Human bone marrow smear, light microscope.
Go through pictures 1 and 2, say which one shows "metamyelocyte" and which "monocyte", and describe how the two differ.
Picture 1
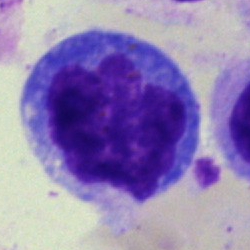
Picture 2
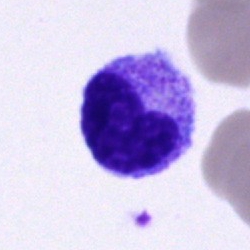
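In picture 1 you're looking at the monocyte, and in picture 2 at the metamyelocyte. Start with the monocyte's nucleus: it is lobulated, with a cleft at its top edge, and it fills most of the cell while leaving a moderate rim of cytoplasm. Now compare the cytoplasm: in the monocyte it is blue with no distinct granules, and in the metamyelocyte, at the upper right of the cell, it is pale lilac.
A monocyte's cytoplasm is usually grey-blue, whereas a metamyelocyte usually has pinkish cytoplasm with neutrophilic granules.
That difference in cytoplasm colour is a plain way to tell these two apart. Next, the metamyelocyte's chromatin is dense and dark purple, and no nucleolus is visible in its nucleus.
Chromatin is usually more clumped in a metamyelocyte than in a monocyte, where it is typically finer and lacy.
The metamyelocyte has a roughly round outline. Each picture also has a small purple fragment nearby, just outside the monocyte's lower right edge and lying separately below the metamyelocyte.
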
